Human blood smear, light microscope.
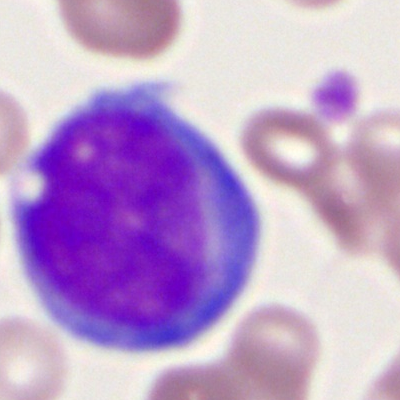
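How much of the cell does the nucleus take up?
Most of it, as far as I can tell.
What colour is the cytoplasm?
Deep blue, and its rim looks wider on the right side than on the left.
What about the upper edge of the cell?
It is slightly ragged.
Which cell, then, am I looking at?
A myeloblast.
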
